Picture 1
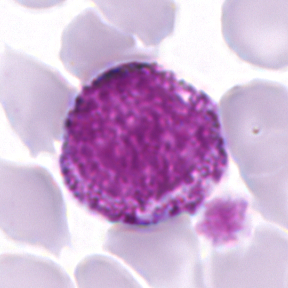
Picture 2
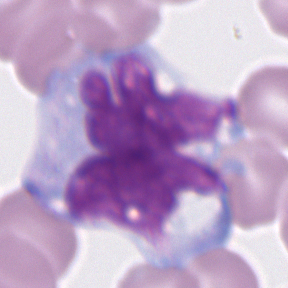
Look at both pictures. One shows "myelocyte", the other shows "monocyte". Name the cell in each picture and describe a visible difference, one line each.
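Picture 1: myelocyte. Coarse dark purple granules fill the whole cell.
Picture 2: monocyte. No granules can be seen in the cytoplasm.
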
